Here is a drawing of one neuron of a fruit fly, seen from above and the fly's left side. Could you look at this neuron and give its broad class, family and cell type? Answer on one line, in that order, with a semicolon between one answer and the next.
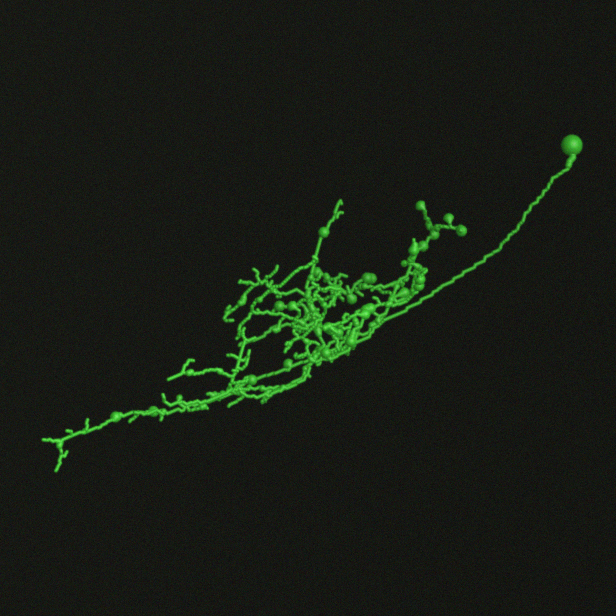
nerve-cord intrinsic neuron; hemilineage 01B; IN01B065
